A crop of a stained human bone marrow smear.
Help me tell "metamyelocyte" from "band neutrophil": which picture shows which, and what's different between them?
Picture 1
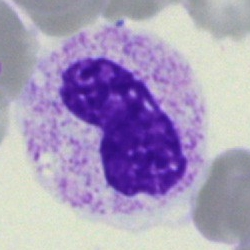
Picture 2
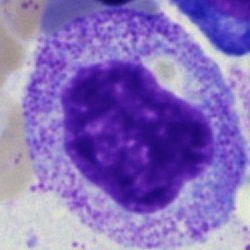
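In picture 1 you have the band neutrophil, and in picture 2 the metamyelocyte. Start with the nucleus: in the band neutrophil it is elongated, runs diagonally from upper left to lower right, and has a notch-like indentation near its middle. In the metamyelocyte it is irregular, with a shallow indentation along its upper right edge, and it sits near the centre.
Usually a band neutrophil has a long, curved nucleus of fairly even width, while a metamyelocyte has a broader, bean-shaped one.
Next, the chromatin: dense and dark purple with small pale gaps in the band neutrophil, deep purple and mottled with small paler spots in the metamyelocyte.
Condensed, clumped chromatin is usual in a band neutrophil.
No nucleoli are visible in the band neutrophil. Both have plenty of cytoplasm around the nucleus; the metamyelocyte's is pale blue-grey, with a pale area of few granules beside the nucleus at its upper right.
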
